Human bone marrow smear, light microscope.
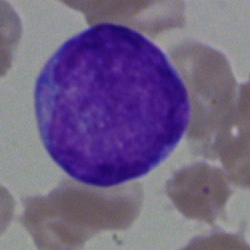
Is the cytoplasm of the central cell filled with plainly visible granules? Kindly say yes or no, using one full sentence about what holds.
No, its cytoplasm lacks visible granules entirely.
